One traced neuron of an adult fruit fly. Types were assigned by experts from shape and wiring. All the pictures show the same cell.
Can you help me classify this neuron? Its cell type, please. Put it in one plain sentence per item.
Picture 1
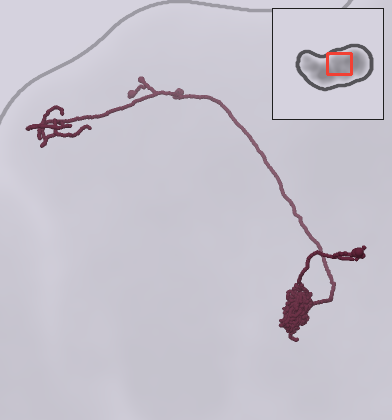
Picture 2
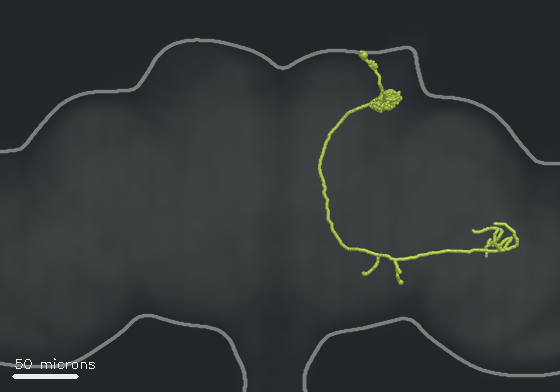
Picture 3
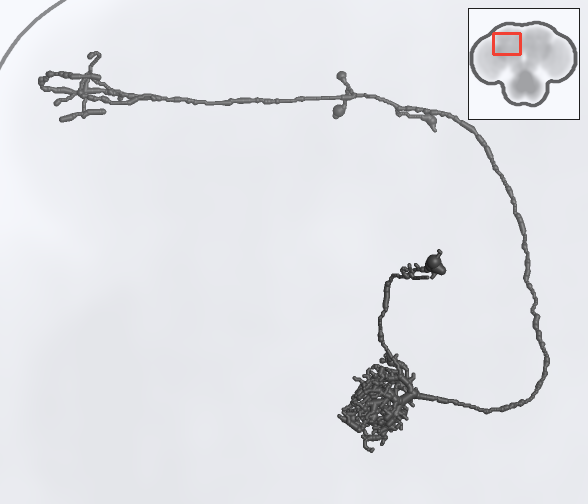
The cell type is DL2v_adPN.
